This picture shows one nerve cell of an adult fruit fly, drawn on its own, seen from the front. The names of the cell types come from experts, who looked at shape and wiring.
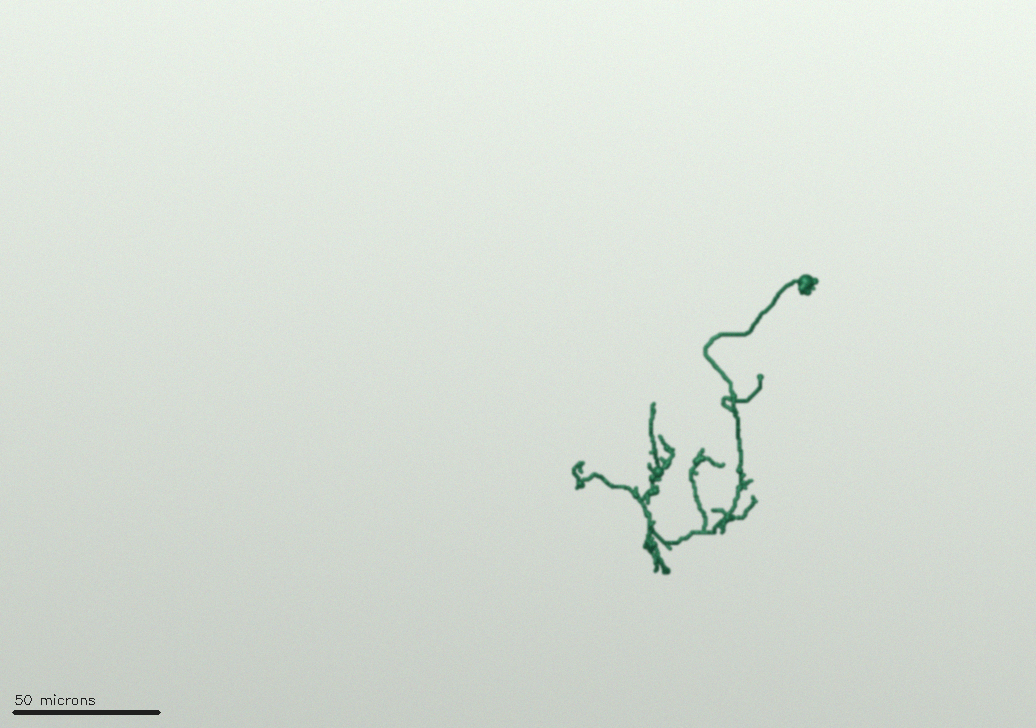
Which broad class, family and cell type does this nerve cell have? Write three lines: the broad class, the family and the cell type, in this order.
nerve-cord intrinsic neuron
hemilineage 19A
IN19A129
